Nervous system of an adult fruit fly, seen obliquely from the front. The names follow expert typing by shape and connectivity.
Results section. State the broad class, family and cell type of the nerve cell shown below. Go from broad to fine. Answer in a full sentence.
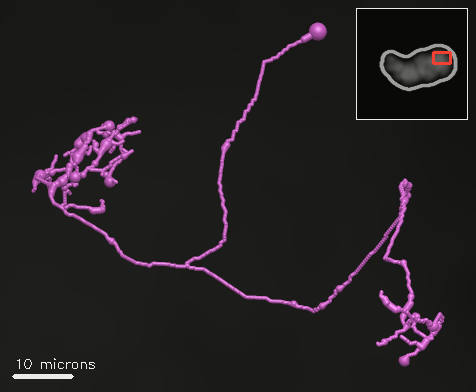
A visual projection neuron of hemilineage VPNd2, type LC10e.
